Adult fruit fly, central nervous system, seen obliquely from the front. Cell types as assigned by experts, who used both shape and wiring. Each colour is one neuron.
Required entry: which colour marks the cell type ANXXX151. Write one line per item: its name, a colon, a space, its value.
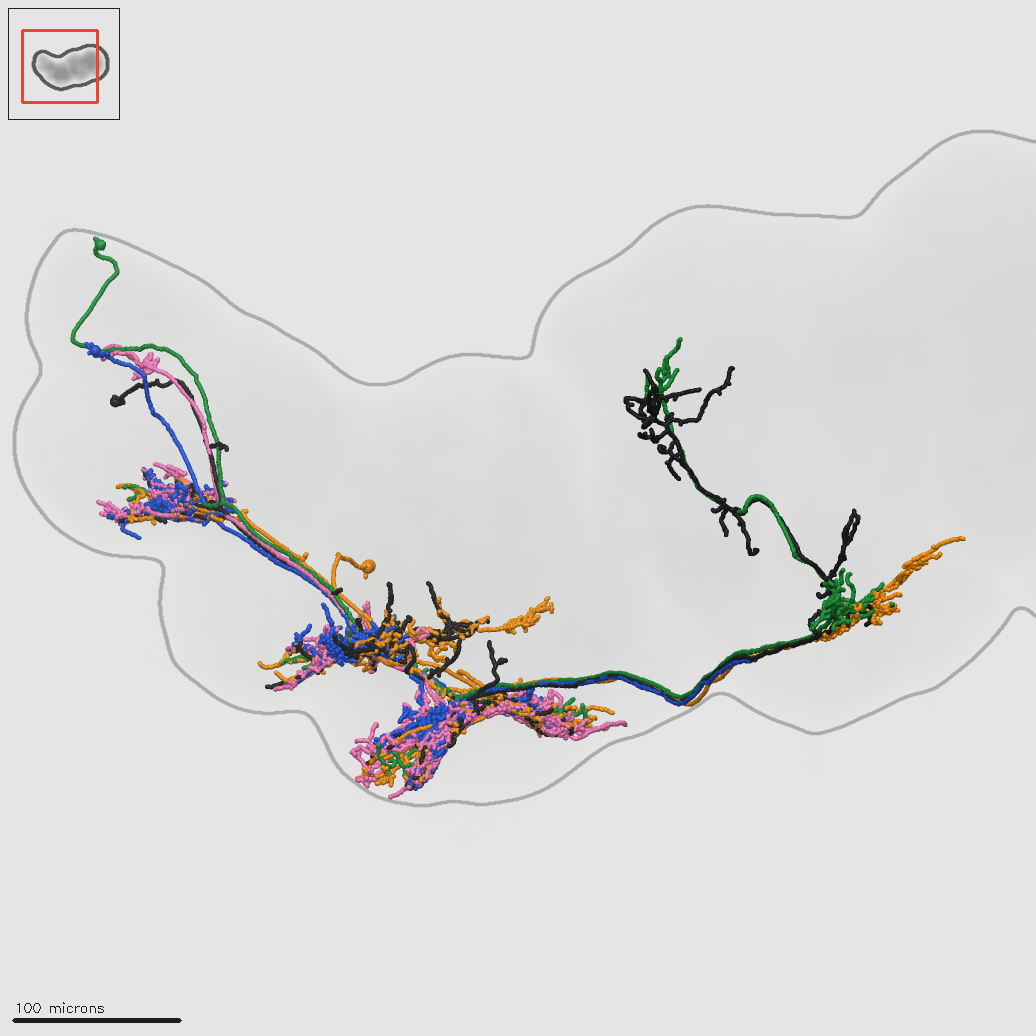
colour: black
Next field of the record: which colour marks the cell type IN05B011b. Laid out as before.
colour: pink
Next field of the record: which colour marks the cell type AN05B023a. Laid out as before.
colour: orange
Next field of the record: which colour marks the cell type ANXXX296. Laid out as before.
colour: green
